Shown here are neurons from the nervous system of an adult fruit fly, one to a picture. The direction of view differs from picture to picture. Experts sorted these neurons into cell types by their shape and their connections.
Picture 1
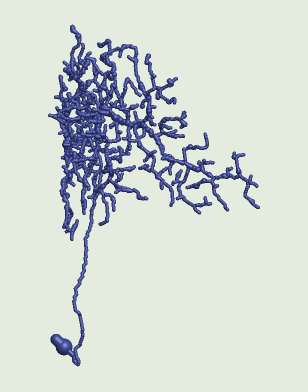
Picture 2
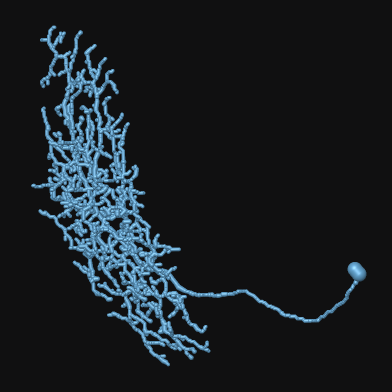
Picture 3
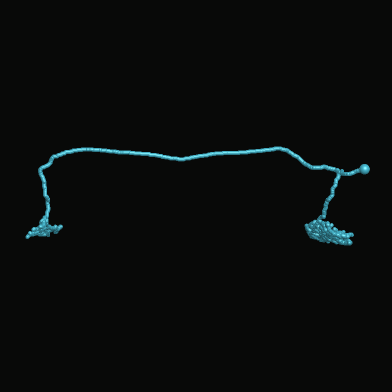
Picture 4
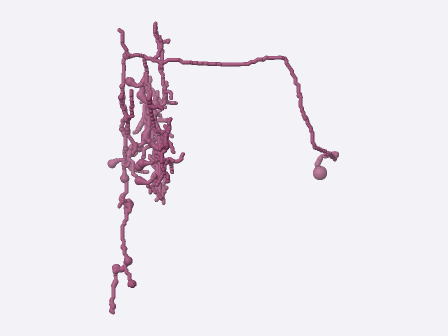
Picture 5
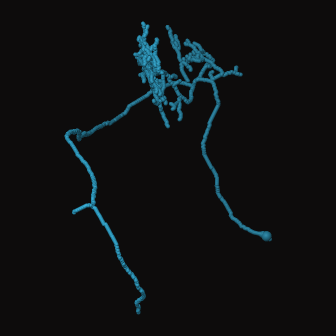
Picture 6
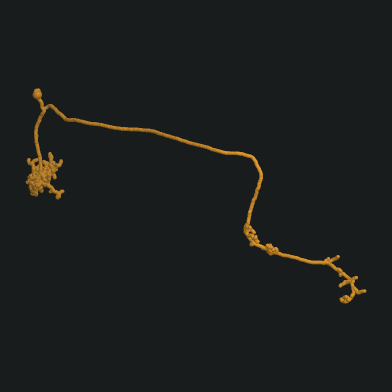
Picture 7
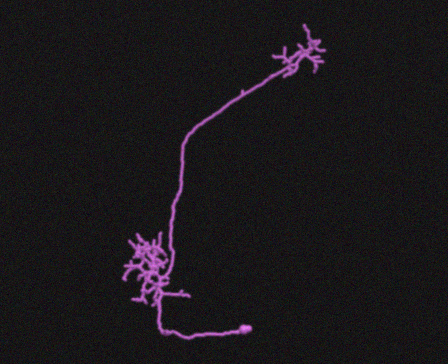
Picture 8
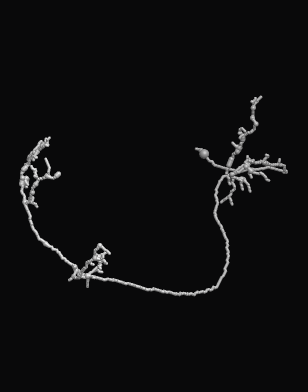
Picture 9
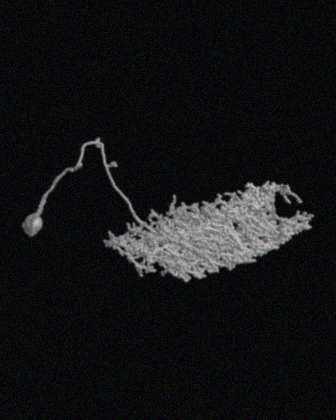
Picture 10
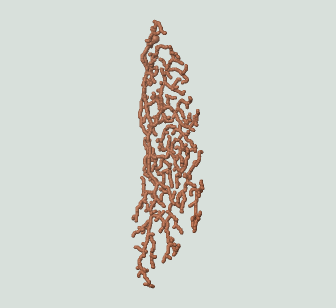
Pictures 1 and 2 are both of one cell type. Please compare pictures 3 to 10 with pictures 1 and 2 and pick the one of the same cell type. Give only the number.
10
